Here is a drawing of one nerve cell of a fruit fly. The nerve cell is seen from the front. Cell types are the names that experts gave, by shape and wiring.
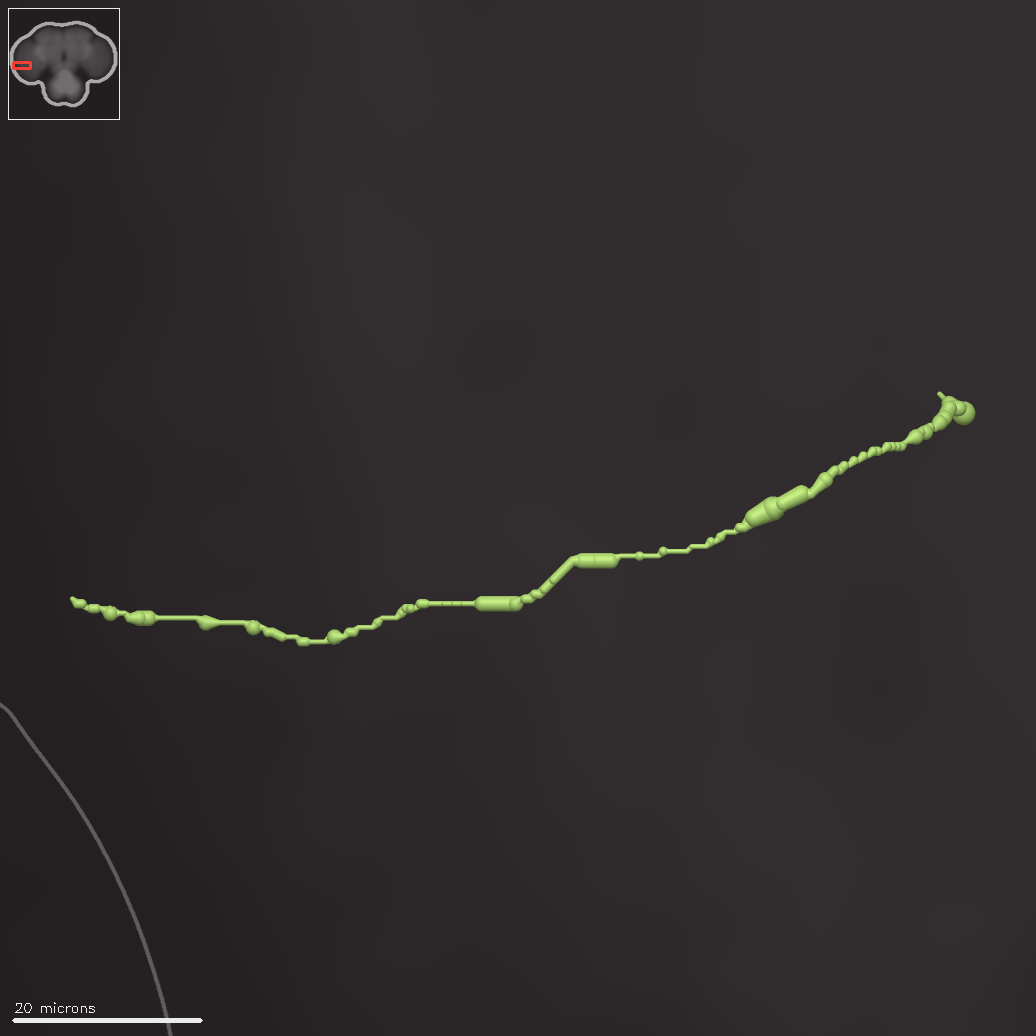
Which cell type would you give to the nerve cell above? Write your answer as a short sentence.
The cell type is R7p.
